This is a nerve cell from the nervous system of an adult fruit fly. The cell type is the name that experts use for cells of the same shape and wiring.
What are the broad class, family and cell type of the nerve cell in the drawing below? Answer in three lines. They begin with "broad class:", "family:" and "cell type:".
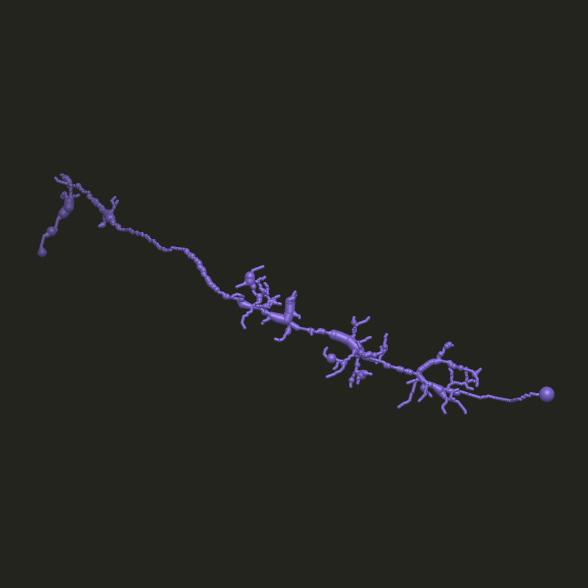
broad class: optic-lobe intrinsic neuron
family: Tm
cell type: Tm12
